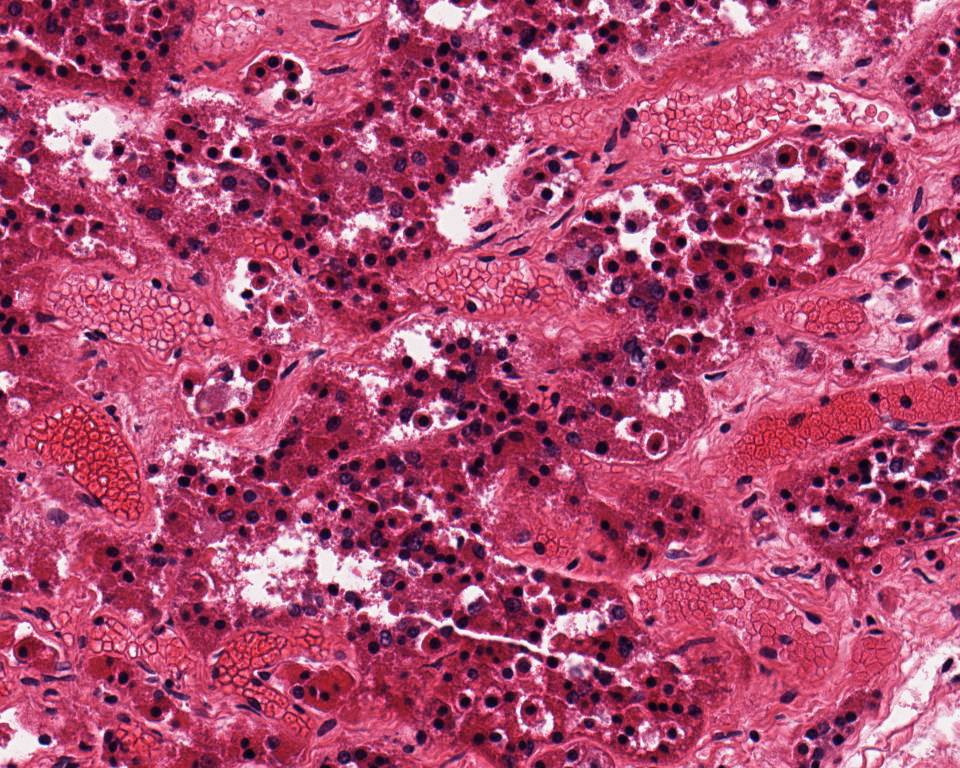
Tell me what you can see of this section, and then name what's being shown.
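Nests and clusters of cells, separated by thin pink fibrous bands, occupy the whole field. The cytoplasm is fairly abundant and granular, staining pink to deep red. Nuclei are much alike in size and shape from cell to cell. Neither glands nor lumens are formed. The section shown is of pituitary.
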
